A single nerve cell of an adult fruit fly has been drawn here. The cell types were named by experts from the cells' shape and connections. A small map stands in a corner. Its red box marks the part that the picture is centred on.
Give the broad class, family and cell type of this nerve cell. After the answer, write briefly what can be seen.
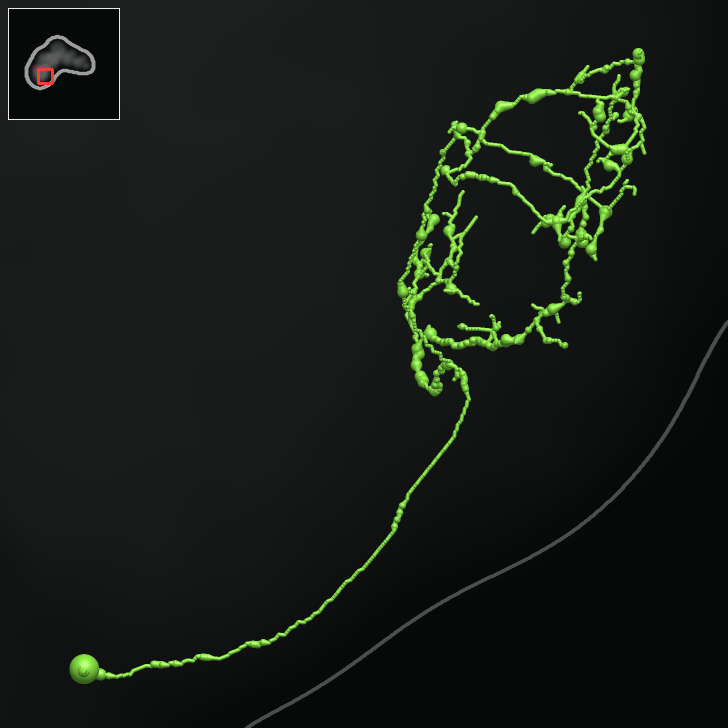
This is a central-brain intrinsic neuron. The family is hemilineage SLPpl1. It is of cell type SLP266. Its cell body lies at the lower left of the picture. The picture shows dozens of branch ends.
